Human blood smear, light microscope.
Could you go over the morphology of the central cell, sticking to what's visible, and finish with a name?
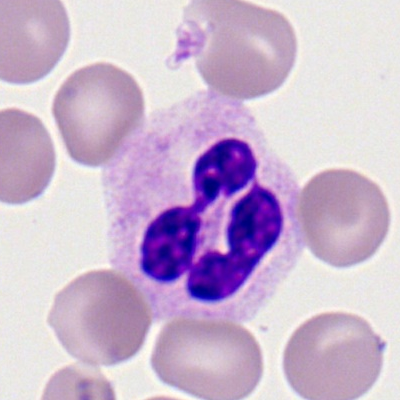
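Chromatin coarsely clumped, dark purple. Cytoplasm abundant, pale pinkish-lilac, with fine lilac granules scattered evenly throughout. Outline irregular and somewhat angular, not smoothly round. Name: segmented neutrophil.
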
